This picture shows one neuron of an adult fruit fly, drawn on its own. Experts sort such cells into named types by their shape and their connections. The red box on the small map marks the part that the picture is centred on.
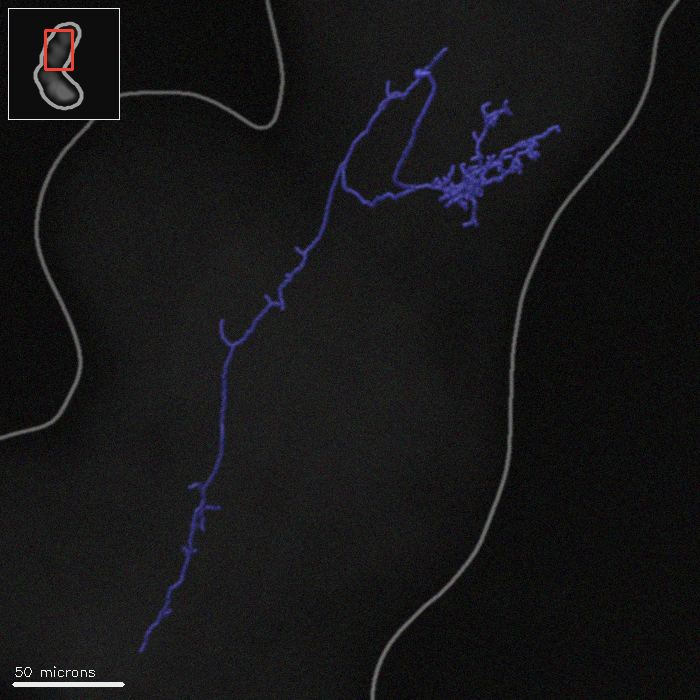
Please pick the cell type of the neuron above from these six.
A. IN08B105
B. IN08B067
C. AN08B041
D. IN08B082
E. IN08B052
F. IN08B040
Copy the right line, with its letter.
D. IN08B082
